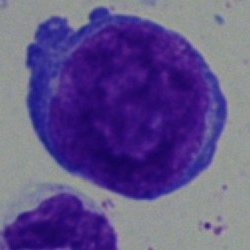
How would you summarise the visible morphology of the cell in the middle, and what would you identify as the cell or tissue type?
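Small rounded blebs project from the upper-left edge of the cell. The chromatin is finely granular rather than coarsely clumped, and the cytoplasm, stained deep blue, forms only a thin rim around the nucleus. The cell is a blast.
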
